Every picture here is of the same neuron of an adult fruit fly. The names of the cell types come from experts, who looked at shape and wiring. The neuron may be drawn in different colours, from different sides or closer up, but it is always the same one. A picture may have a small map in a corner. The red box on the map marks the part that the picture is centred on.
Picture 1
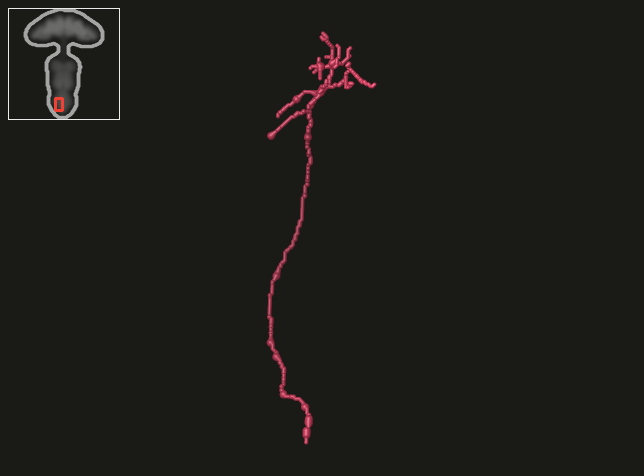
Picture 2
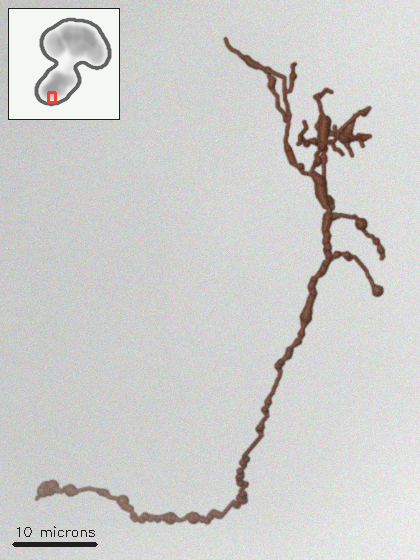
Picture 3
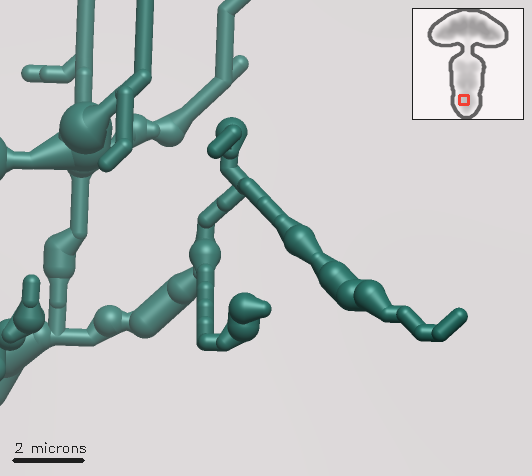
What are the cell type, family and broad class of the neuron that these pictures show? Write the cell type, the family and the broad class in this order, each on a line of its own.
SNta20
class mechanosensory tactile
sensory neuron entering the nerve cord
